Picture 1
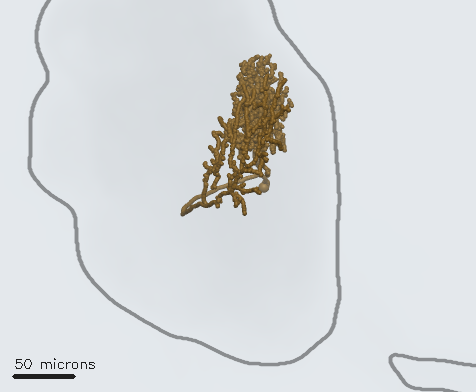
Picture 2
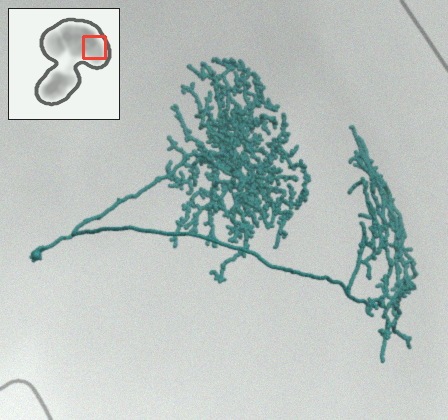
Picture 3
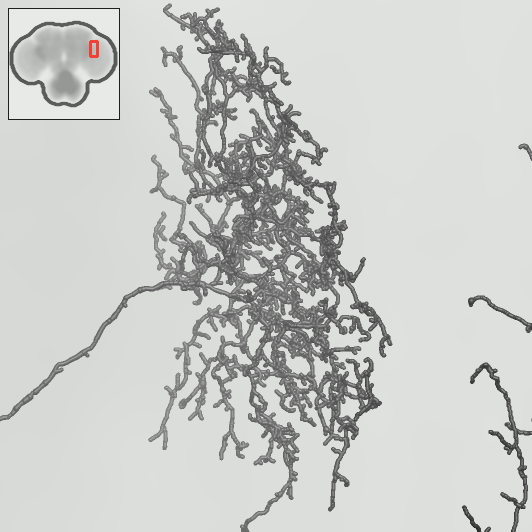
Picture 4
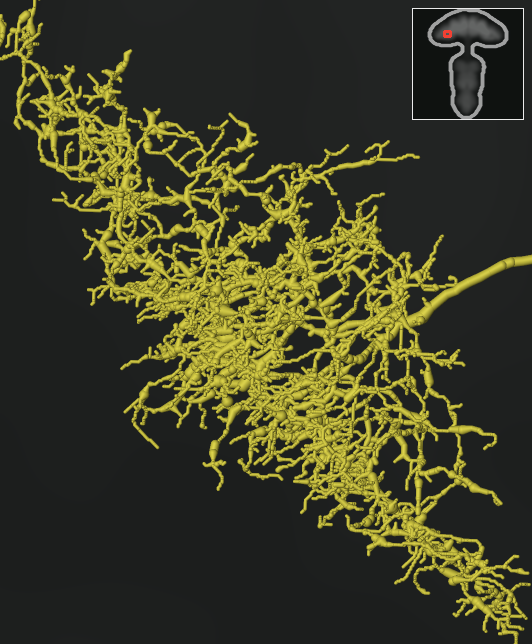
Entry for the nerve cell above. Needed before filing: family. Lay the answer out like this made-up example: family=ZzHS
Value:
family=MeLo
